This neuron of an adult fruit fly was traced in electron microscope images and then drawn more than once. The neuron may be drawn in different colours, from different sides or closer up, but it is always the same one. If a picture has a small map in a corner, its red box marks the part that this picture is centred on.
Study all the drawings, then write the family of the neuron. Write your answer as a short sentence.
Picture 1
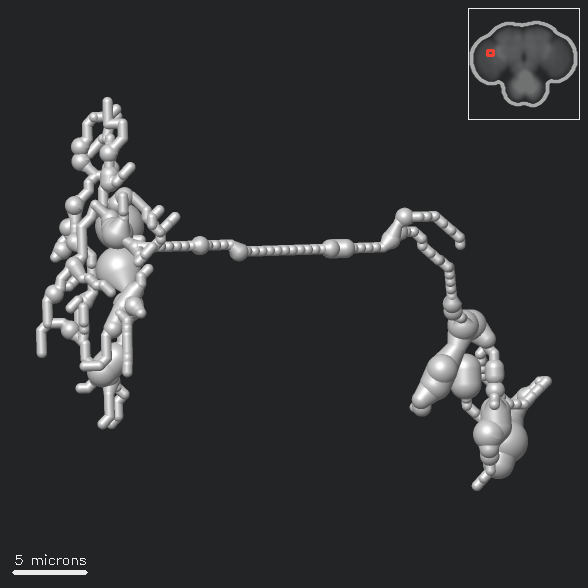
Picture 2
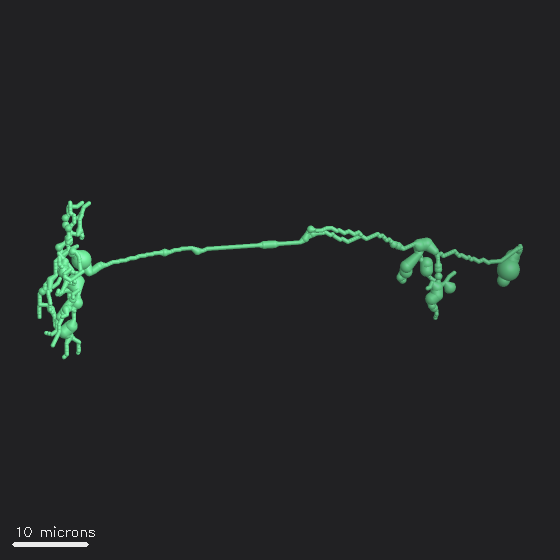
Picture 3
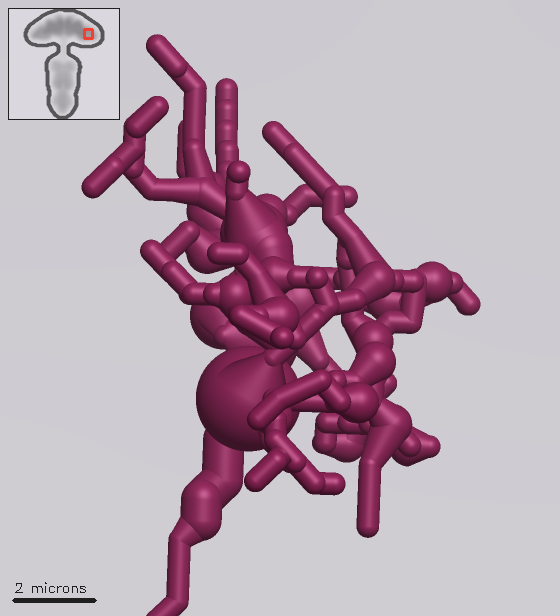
The family is T.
